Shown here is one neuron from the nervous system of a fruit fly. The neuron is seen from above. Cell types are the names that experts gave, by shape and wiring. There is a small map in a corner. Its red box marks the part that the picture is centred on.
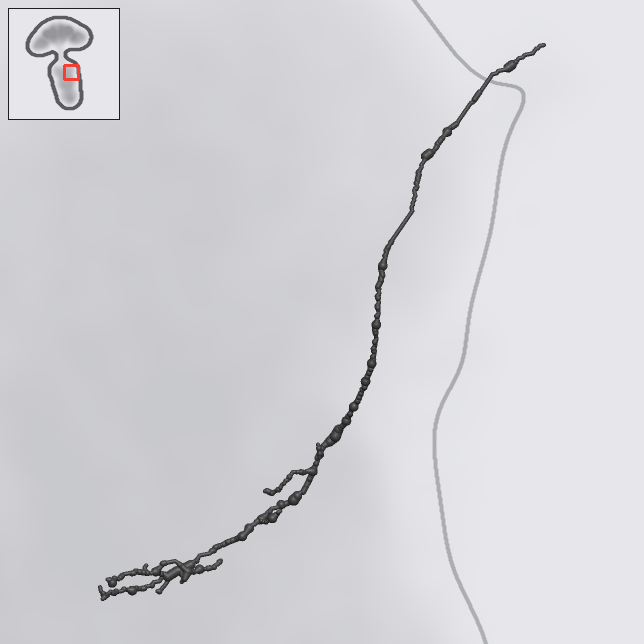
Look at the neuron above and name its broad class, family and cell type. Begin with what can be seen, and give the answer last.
It lies in the nerve cord. No cell body is drawn. It is a sensory neuron entering the nerve cord. The name of its family is class gustatory. Its cell type is WG2.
